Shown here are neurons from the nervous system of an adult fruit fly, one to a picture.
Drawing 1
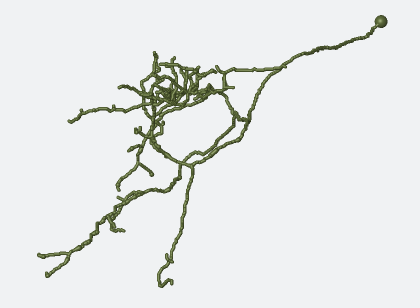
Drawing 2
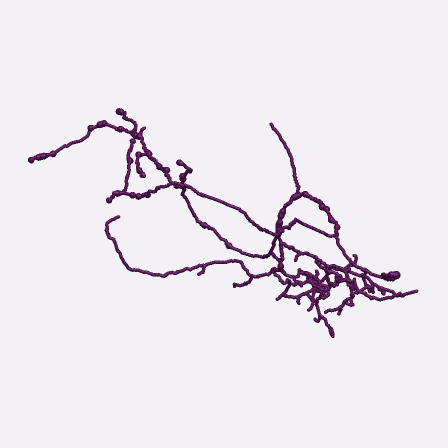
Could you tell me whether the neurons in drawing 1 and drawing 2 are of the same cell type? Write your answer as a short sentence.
They are of the same cell type.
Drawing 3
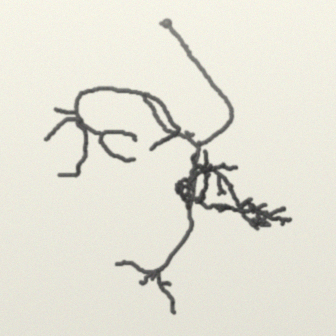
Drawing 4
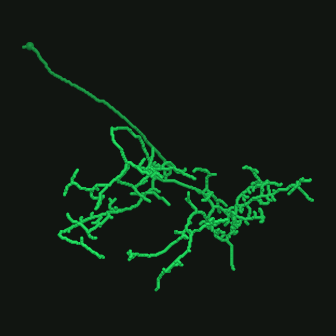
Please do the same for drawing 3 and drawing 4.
They are of different cell types.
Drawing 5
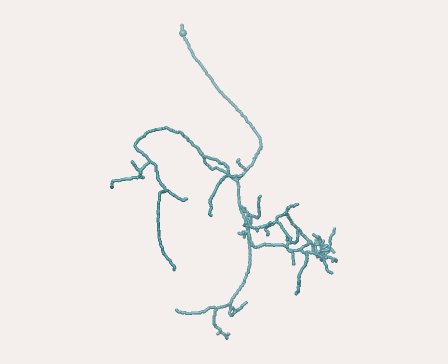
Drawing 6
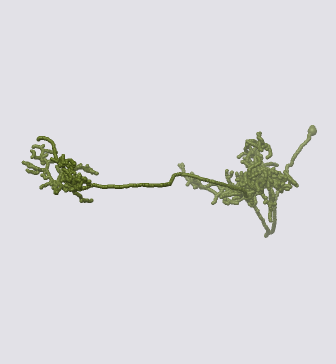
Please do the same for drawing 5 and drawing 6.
They are of different cell types.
